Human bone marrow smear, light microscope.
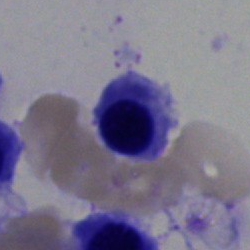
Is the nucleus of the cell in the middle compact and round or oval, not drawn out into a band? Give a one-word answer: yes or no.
Yes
